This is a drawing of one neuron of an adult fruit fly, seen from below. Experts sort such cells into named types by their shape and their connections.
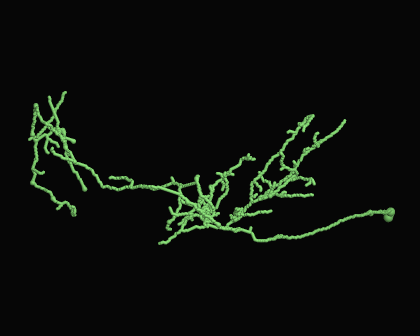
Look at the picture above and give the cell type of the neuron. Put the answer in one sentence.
The cell type is PLP192.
